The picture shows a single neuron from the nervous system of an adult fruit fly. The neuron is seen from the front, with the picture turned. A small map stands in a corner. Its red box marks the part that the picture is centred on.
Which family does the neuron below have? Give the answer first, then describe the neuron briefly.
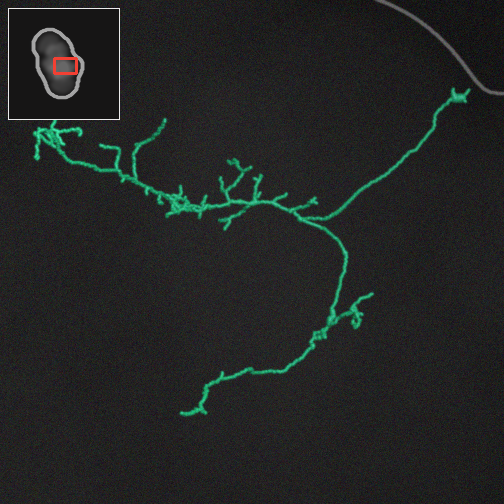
Its family is hemilineage 07B. It is a nerve-cord intrinsic neuron. Its cell body lies at the upper right of the picture. As drawn here it is wider than it is tall.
